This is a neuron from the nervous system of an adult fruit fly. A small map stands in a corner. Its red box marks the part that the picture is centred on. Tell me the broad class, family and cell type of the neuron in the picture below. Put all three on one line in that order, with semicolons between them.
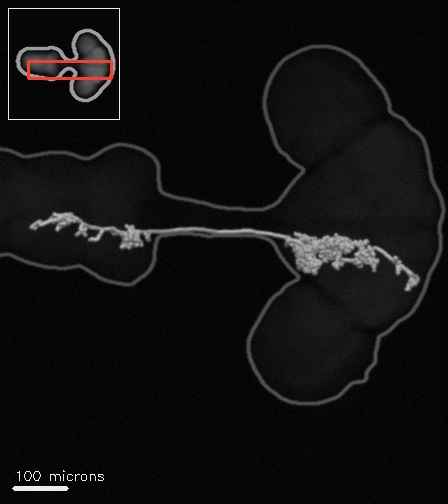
descending neuron; hemilineage WEDd1; DNa16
